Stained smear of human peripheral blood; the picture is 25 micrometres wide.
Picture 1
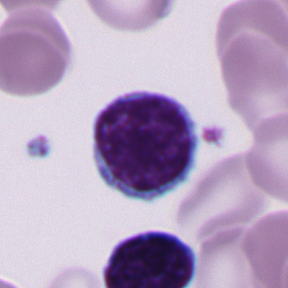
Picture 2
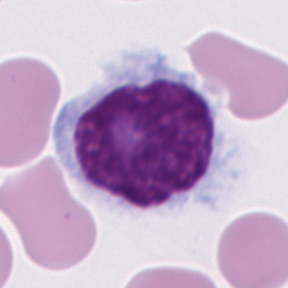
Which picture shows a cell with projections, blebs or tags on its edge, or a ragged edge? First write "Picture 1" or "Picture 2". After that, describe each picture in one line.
Picture 2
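In picture 1: The cell outline is smooth and evenly round.
In picture 2: The cell's border is ragged and frayed rather than smooth.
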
